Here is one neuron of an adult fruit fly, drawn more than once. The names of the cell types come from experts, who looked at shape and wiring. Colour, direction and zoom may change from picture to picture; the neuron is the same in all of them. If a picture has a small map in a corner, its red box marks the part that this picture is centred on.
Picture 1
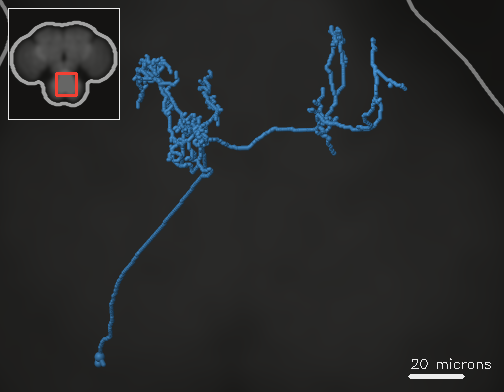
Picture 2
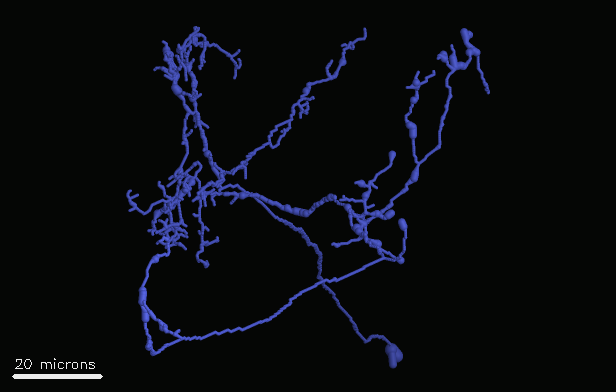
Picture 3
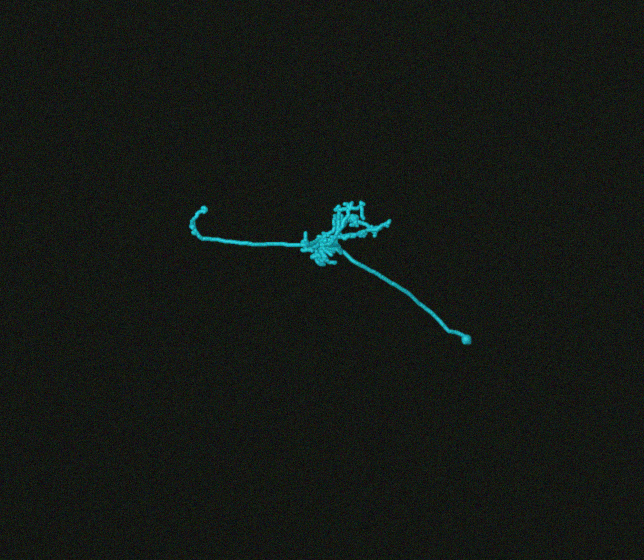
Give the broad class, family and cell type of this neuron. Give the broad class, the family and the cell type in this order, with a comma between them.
nerve-cord intrinsic neuron, hemilineage 07B, IN07B067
